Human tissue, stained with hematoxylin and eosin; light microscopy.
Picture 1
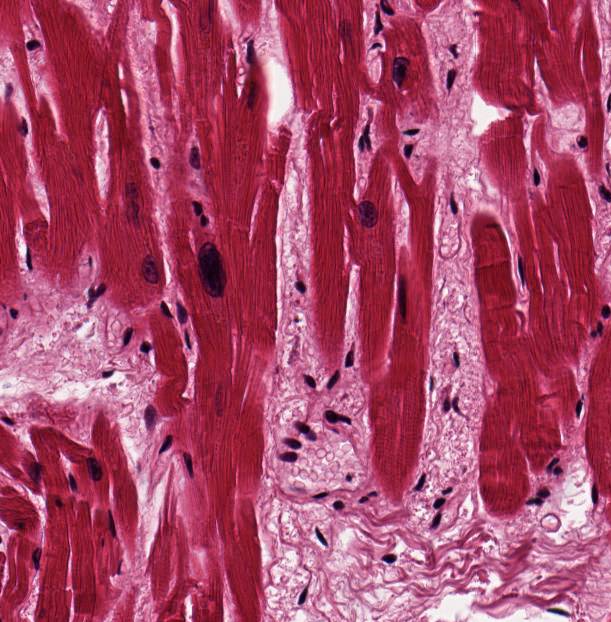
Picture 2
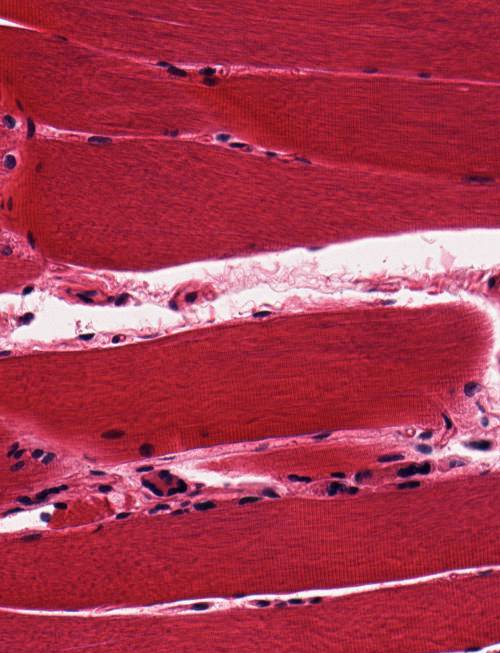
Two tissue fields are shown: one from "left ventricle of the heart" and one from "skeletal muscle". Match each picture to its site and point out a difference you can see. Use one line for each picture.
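The field in picture 1 comes from the left ventricle of the heart. The muscle cell nuclei lie centrally within the fibres.
The field in picture 2 comes from the skeletal muscle. The fibre nuclei are flattened and lie at the edges of the fibres rather than in their centres.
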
